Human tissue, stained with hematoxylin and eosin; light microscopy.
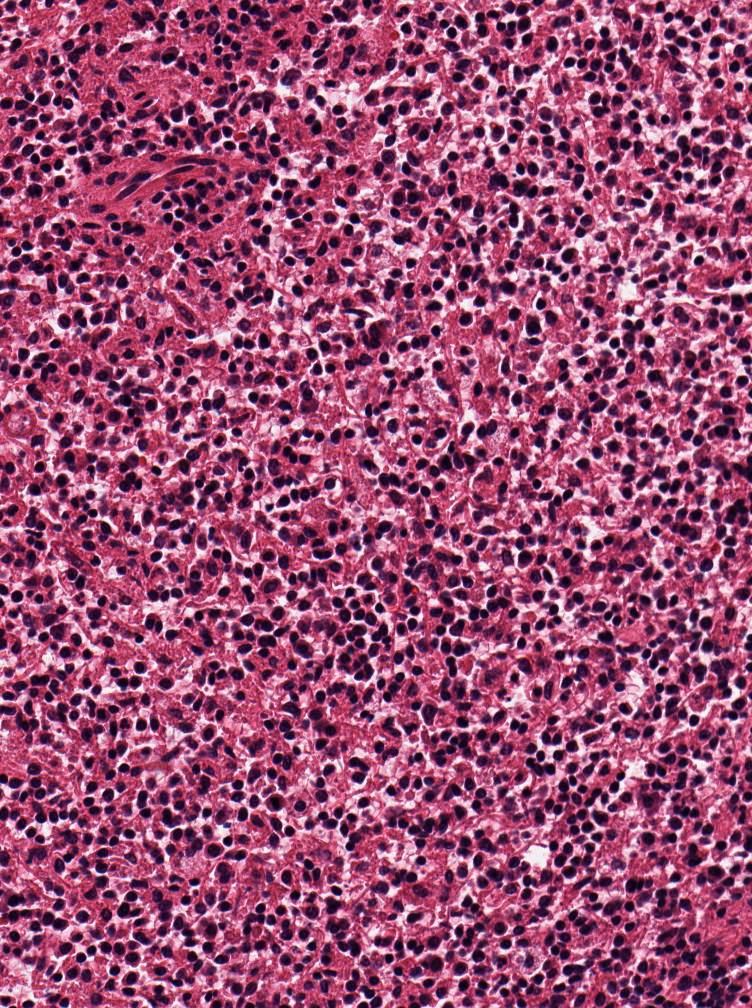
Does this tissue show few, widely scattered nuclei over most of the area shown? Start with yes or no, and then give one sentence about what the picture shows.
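No. Closely packed cells form a diffuse, even sheet across the whole field without nodules or follicles.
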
